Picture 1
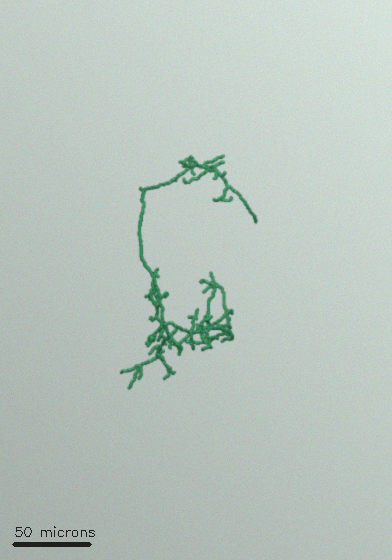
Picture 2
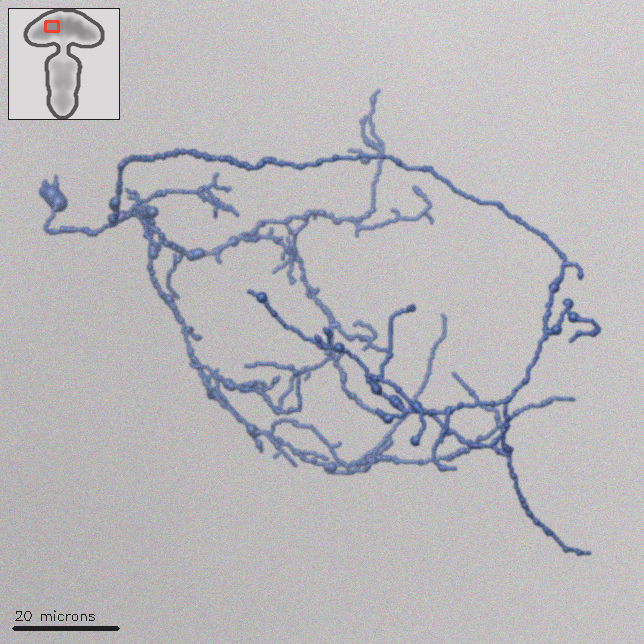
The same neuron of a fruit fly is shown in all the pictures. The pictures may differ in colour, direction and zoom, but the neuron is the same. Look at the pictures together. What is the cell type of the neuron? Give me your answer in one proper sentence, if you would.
It is AVLP149 that names the cell type of this neuron.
